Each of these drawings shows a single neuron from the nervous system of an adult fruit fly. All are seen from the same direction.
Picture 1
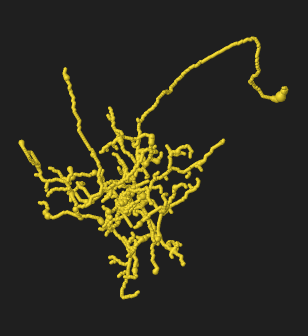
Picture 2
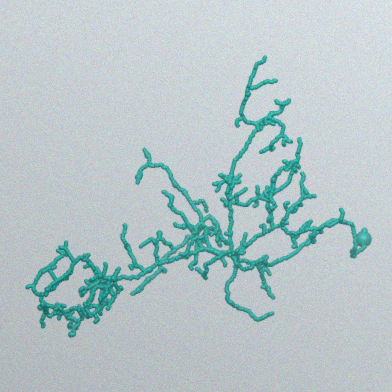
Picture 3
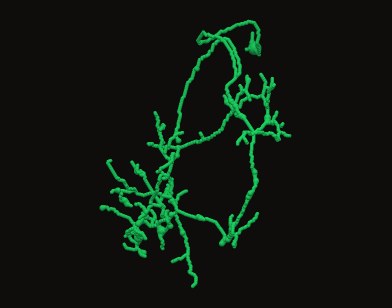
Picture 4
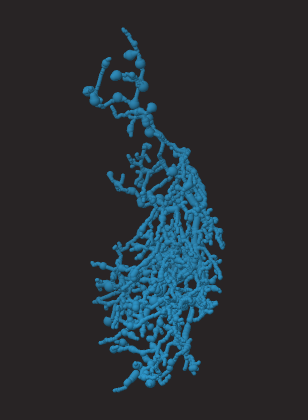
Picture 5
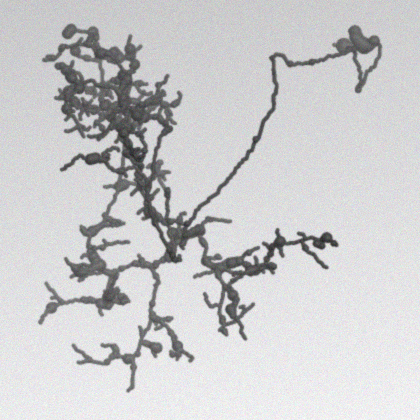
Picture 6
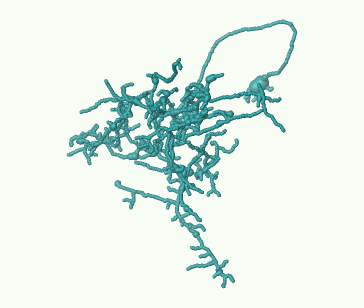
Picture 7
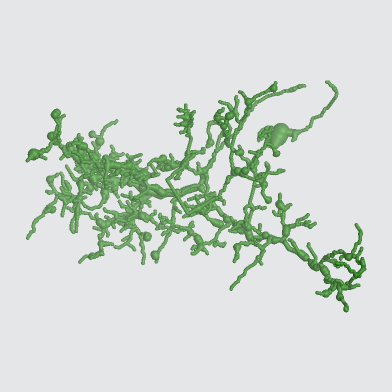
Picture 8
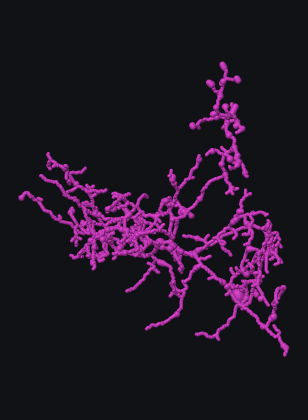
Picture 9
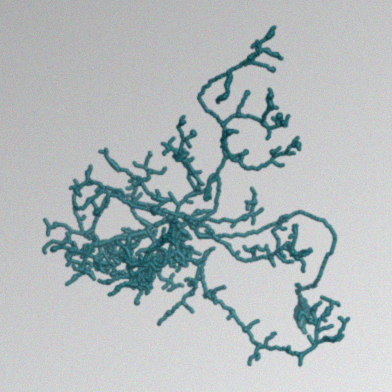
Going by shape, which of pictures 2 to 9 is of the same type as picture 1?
5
